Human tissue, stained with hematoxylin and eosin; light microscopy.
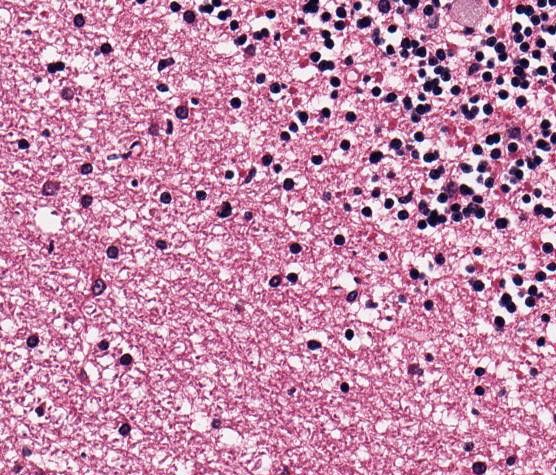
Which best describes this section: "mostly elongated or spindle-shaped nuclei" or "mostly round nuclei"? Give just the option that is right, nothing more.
Mostly round nuclei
